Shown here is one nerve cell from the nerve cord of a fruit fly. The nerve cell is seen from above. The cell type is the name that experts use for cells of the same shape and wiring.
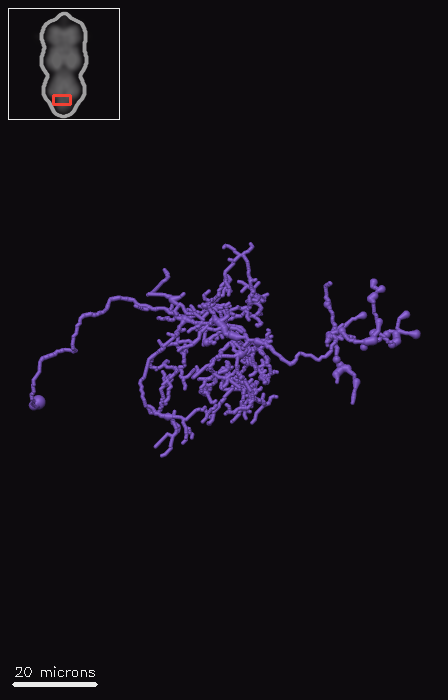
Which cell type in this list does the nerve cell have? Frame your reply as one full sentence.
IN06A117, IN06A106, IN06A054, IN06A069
The cell type IN06A106 includes this nerve cell.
